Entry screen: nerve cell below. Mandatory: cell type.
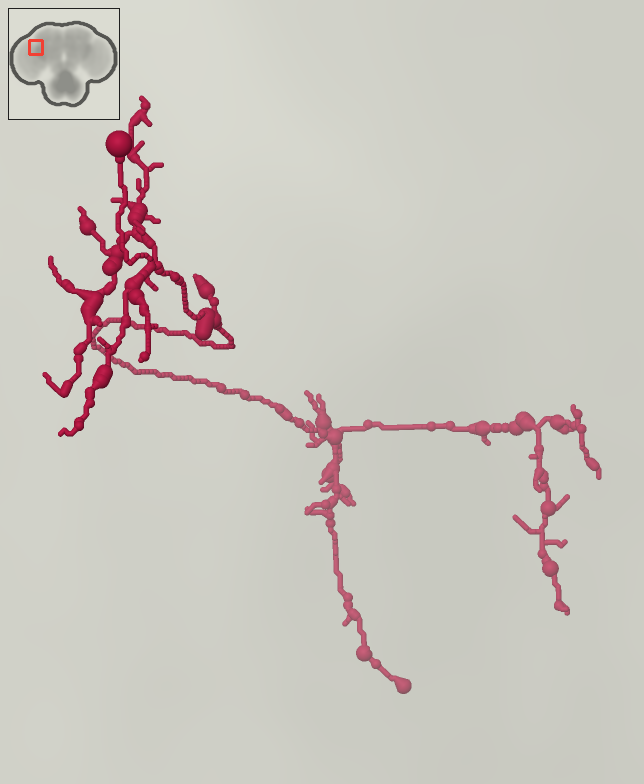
TmY9a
